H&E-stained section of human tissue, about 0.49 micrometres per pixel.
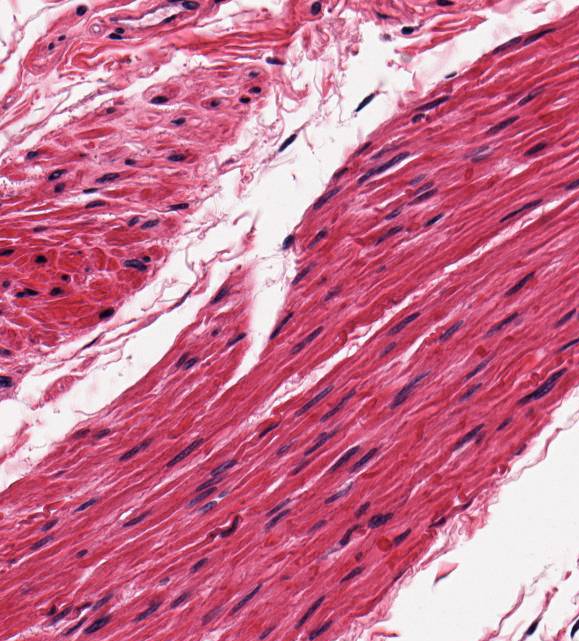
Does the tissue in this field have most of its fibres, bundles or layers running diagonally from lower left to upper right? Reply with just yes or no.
Yes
